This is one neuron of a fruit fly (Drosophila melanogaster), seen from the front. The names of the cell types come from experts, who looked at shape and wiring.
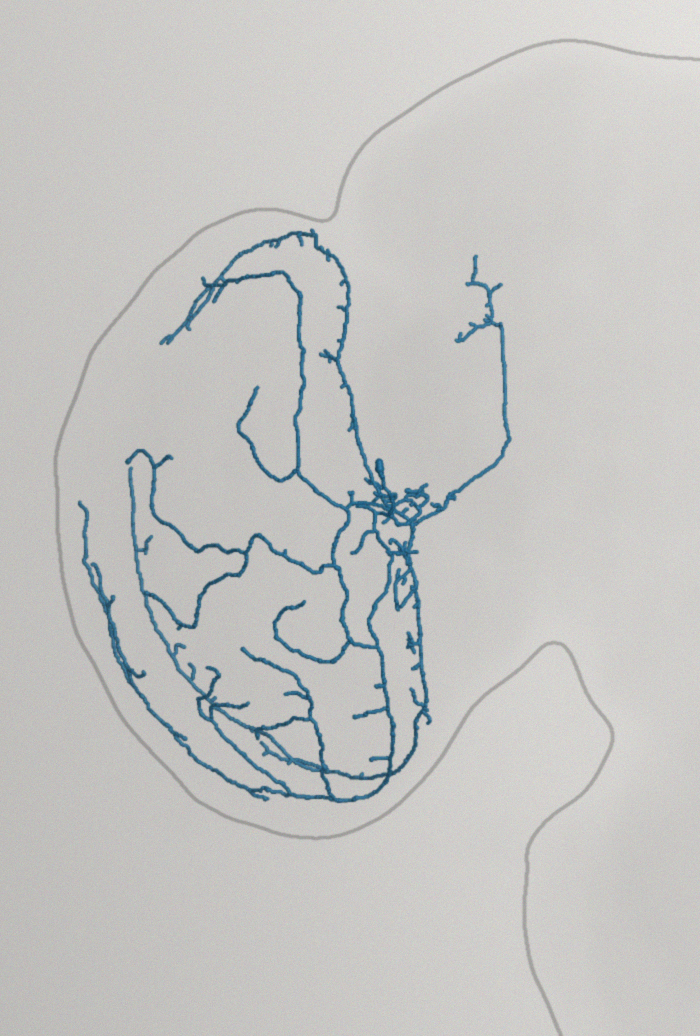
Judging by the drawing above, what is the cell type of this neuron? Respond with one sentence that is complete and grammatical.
To this neuron applies the cell type name aMe4.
